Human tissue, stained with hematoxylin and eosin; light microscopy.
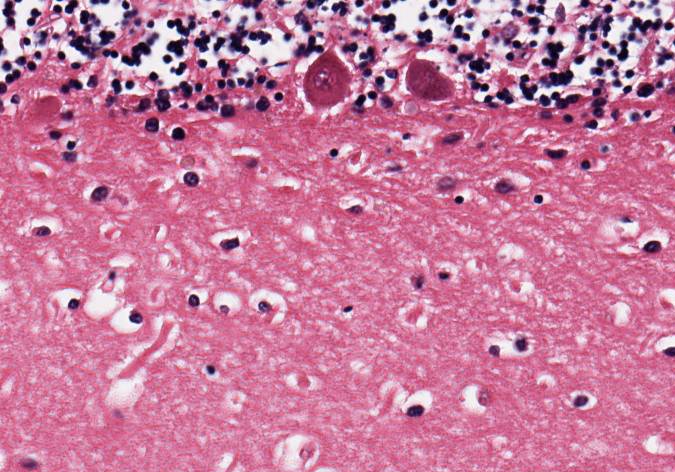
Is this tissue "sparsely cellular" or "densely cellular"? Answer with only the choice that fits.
Sparsely cellular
